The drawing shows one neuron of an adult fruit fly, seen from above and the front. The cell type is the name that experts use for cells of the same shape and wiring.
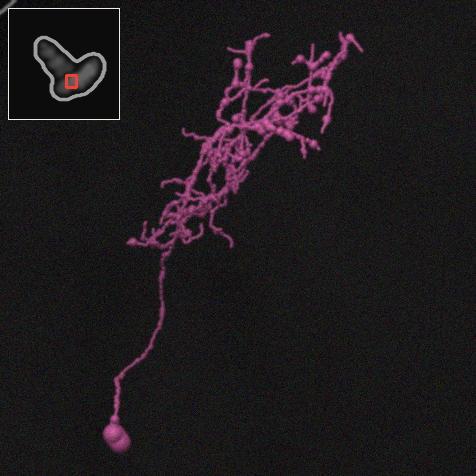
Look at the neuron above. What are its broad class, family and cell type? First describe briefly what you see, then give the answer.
Its cell body lies at the lower left of the picture. The picture shows dozens of branch ends. Its broad class is central-brain intrinsic neuron. Its family is hemilineage SLPav3. It is of cell type SLP186.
